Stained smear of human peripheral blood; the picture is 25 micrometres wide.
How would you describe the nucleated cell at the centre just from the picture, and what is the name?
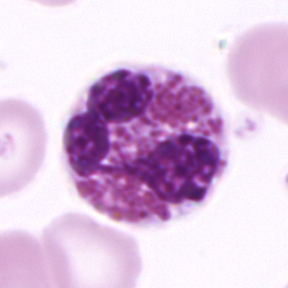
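Notice the nucleus, split into several separate lobes instead of one mass. Its lobes lie along the left and right sides of the cell, and no nucleoli are visible. Between the granules the cytoplasm is pale pink rather than blue. This is an eosinophil.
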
